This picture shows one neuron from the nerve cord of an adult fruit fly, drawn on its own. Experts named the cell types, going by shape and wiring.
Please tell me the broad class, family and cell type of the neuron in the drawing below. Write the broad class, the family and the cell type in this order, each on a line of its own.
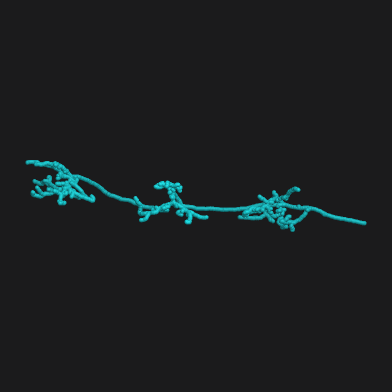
descending neuron
hemilineage LB12
DNg88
